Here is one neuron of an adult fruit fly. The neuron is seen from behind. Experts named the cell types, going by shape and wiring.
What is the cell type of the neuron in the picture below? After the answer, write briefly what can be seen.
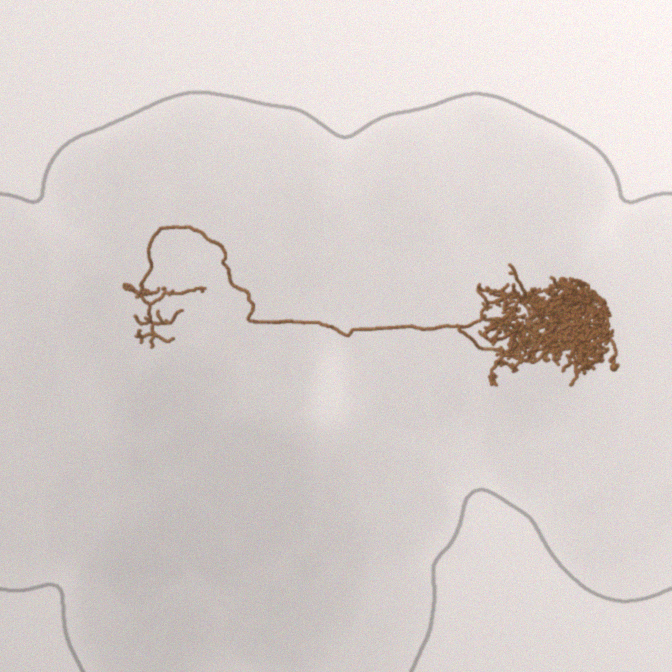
It is of cell type AVLP154. This is a central-brain intrinsic neuron. The cell body is on the right of the picture. In this view it is more than twice as wide as it is tall.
